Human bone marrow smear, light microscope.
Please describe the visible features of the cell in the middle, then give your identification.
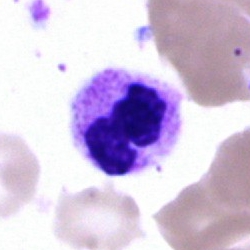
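Two nuclear lobes lie along a line running from lower left to upper right. The chromatin is dense, dark purple and clumped. No nucleoli are visible. Fine pink-violet granules fill the cytoplasm. This is a segmented neutrophil.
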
